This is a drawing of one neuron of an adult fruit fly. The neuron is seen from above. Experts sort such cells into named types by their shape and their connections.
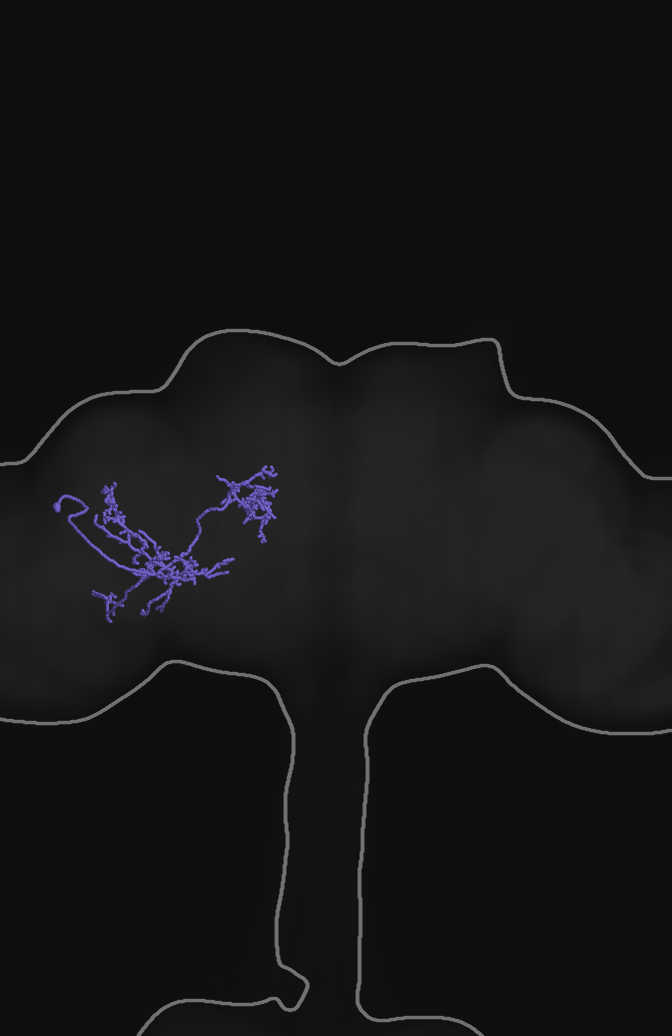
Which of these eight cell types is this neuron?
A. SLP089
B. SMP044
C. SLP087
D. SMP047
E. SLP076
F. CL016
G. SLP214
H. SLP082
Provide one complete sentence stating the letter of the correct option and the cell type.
Option G, SLP214, is the cell type of the neuron.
